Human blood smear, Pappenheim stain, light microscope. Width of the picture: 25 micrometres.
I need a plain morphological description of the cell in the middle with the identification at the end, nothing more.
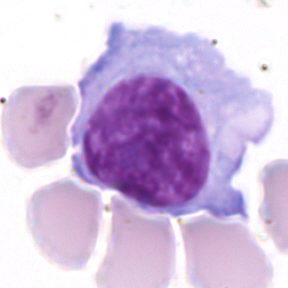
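First, the outline is irregular, its edges ragged and frayed. Second, the nucleus sits off-centre, toward the lower left. Third, the purple chromatin is mottled, darker clumps alternating with paler spaces. Fourth, most cytoplasm extends above and right of the nucleus. This is a plasma cell.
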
